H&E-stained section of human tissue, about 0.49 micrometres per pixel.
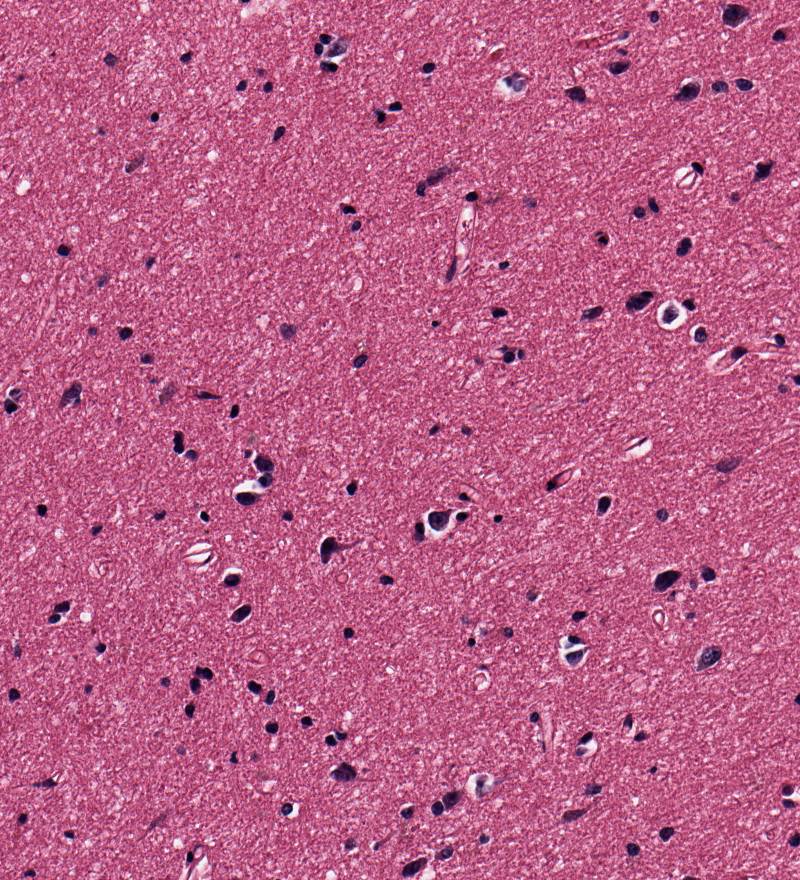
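Cerebral cortex in H&E: a uniform, finely granular to fibrillary pink matrix fills the field, with no organised units such as glands or tubules. Small round dark nuclei with little cytoplasm sit singly throughout, and tiny pale round vacuoles are sprinkled about. Note the thin capillary with elongated nuclei running obliquely near the upper centre.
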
